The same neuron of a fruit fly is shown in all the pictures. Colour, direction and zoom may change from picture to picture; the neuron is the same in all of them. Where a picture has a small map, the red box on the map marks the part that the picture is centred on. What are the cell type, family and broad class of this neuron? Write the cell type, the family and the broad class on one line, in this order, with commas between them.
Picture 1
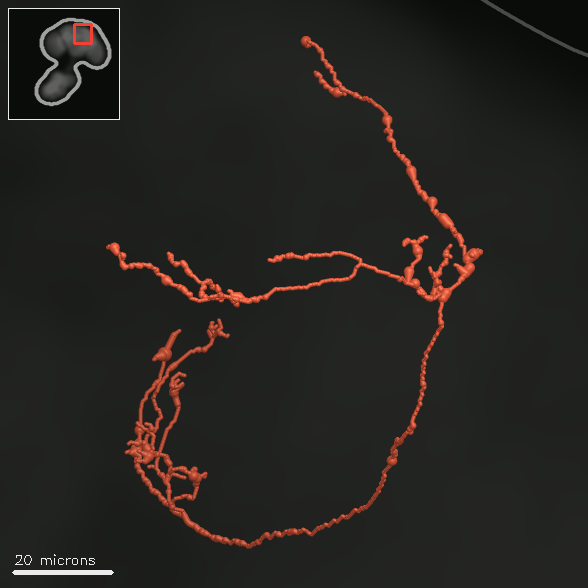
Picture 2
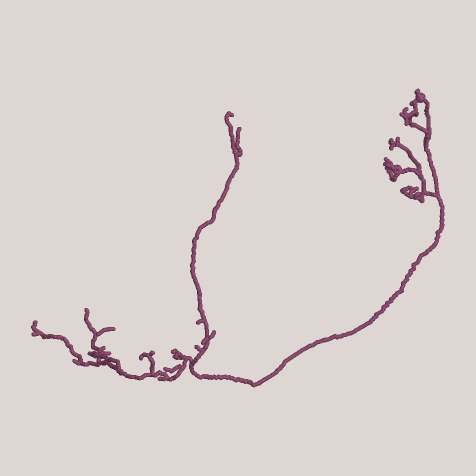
KCa'b'-m, class Kenyon Cell, central-brain intrinsic neuron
